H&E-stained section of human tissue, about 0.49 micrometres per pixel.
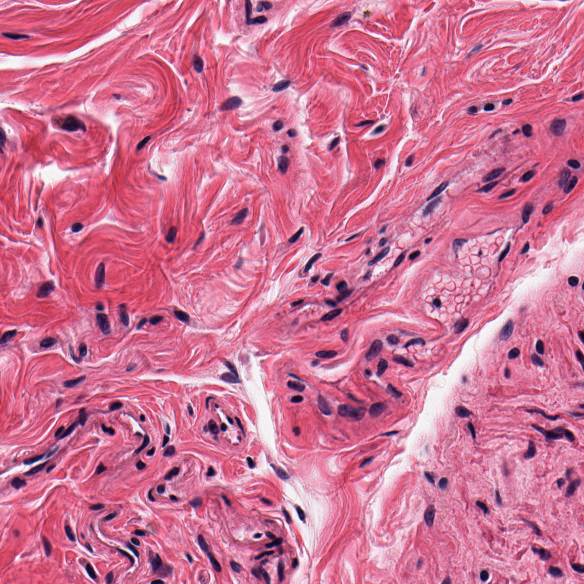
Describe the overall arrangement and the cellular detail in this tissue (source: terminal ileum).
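Dense pink fibre bundles occupy the whole field, running in many different directions, and many of them are wavy rather than straight. Scattered among the fibres are nuclei that are mostly dark, slender and spindle-shaped. No distinct cytoplasm or cell borders can be made out around these nuclei.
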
